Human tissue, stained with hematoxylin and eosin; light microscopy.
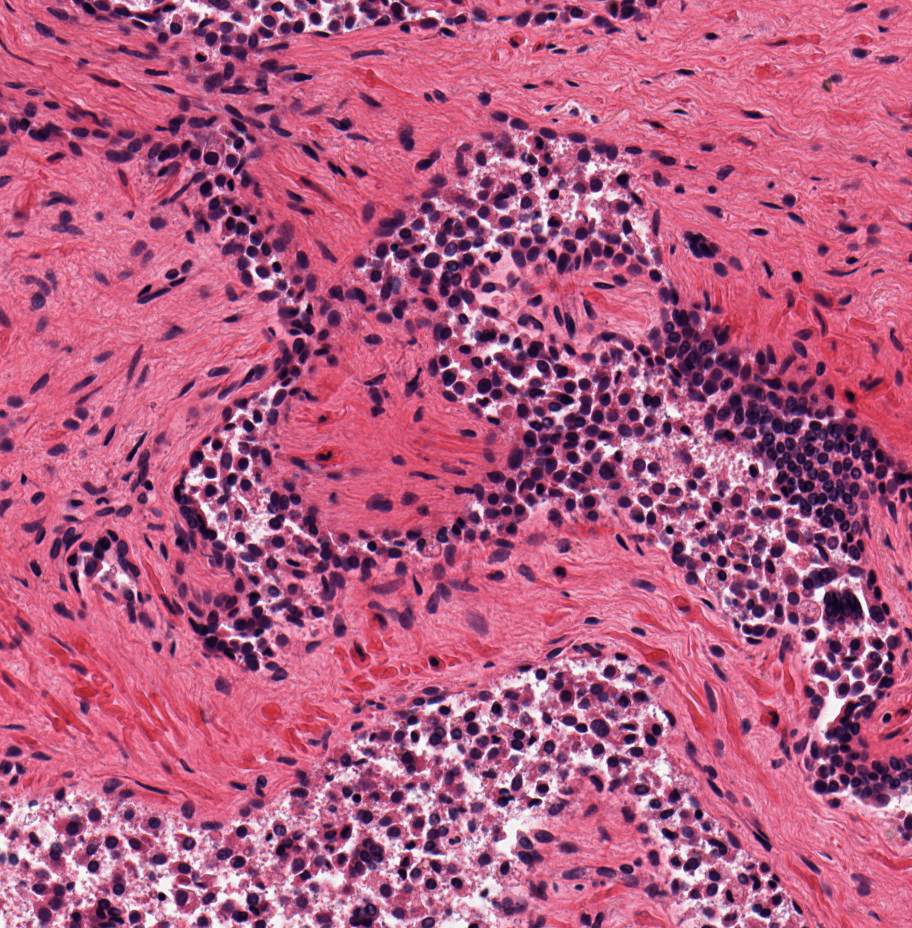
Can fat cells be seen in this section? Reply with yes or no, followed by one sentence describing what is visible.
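No. No fat cells are present in the field.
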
